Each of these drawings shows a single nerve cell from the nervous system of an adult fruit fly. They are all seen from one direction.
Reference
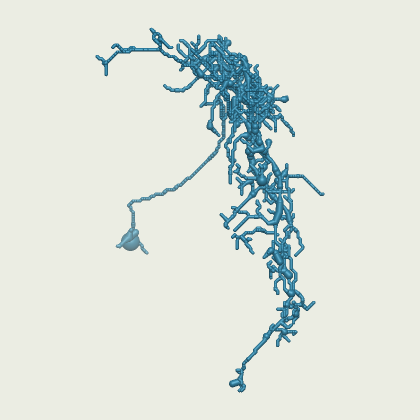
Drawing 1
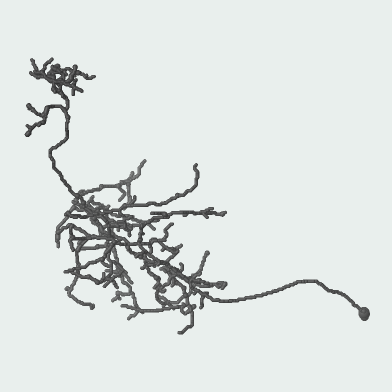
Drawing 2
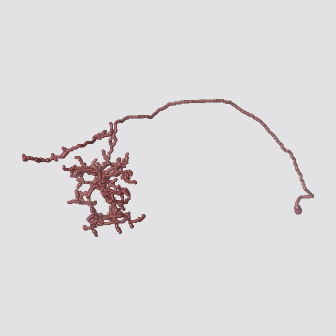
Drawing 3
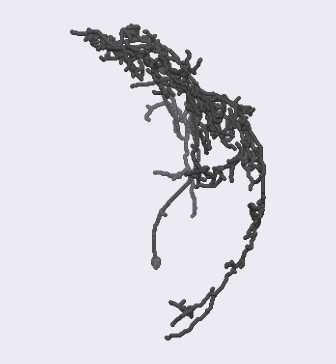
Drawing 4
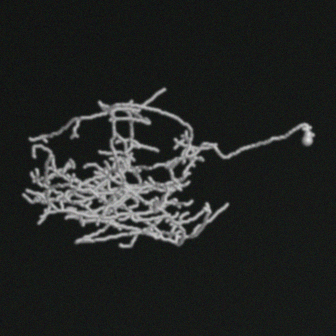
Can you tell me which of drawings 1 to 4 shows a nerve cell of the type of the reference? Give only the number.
3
